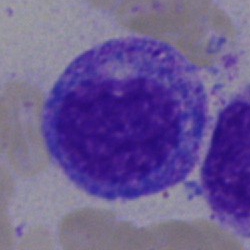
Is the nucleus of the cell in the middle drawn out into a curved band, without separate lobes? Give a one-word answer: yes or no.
No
